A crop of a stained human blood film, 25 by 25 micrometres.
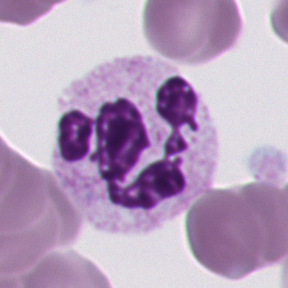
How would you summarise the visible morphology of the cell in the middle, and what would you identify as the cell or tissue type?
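First, size: the cell is about 15 micrometres across. Second, nucleus: it is split into at least four separate lobes, which are joined by thin strands or lie apart. Third, cytoplasm: plentiful and pale pinkish-lilac, with fine, small pinkish-violet granules scattered evenly through it. Last, the name: segmented neutrophil.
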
